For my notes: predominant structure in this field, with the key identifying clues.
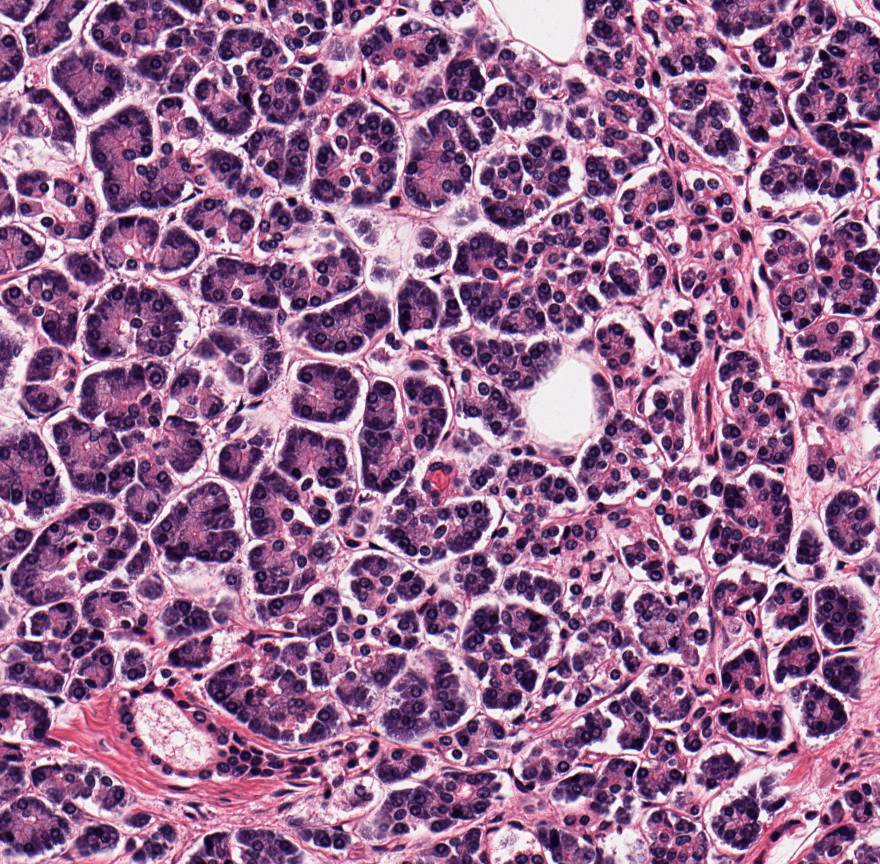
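That's exocrine pancreas. The pyramidal acinar cells gather round small central lumina, nuclei basal, cytoplasm deep purple at the base and paler pink toward the lumen.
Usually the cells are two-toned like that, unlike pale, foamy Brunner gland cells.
Nuclei are round and fairly uniform, many with a visible nucleolus; wavy pink collagen crosses the lower left.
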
